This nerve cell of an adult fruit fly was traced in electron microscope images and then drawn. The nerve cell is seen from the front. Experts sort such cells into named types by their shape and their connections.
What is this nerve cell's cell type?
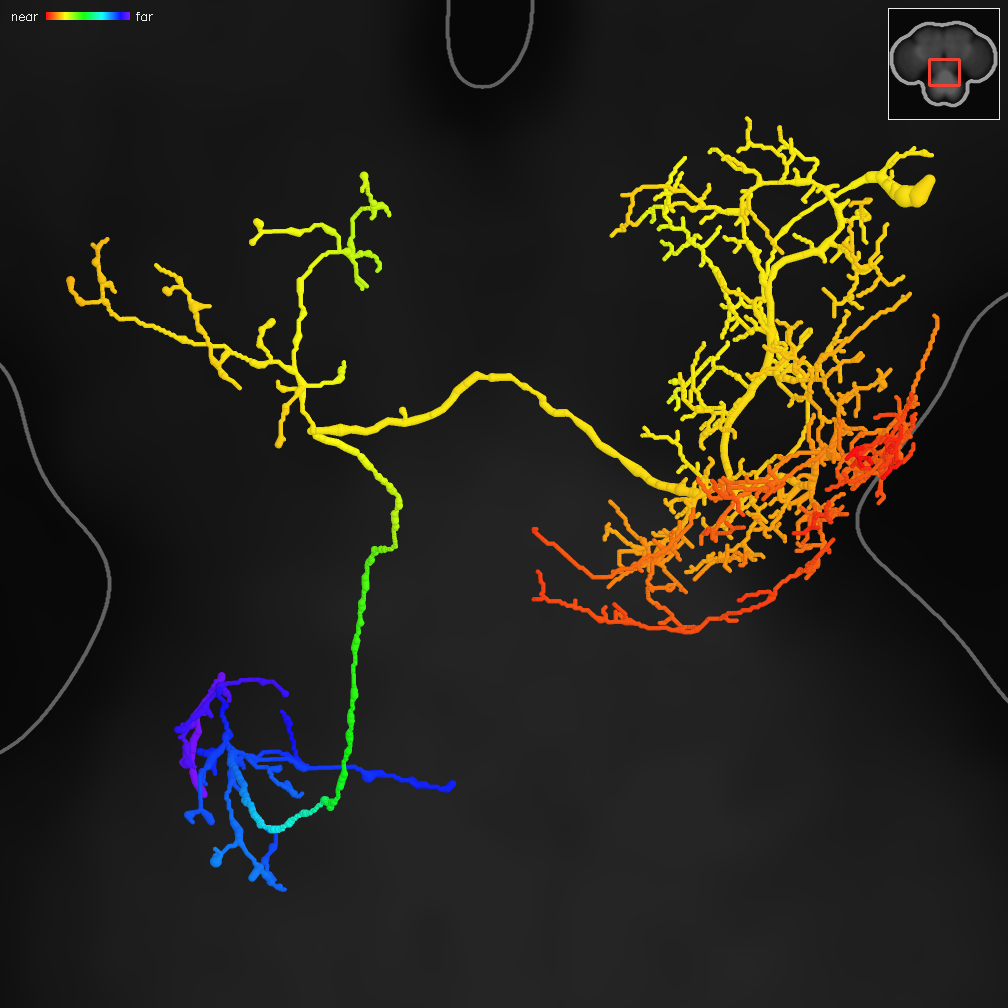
DNg73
